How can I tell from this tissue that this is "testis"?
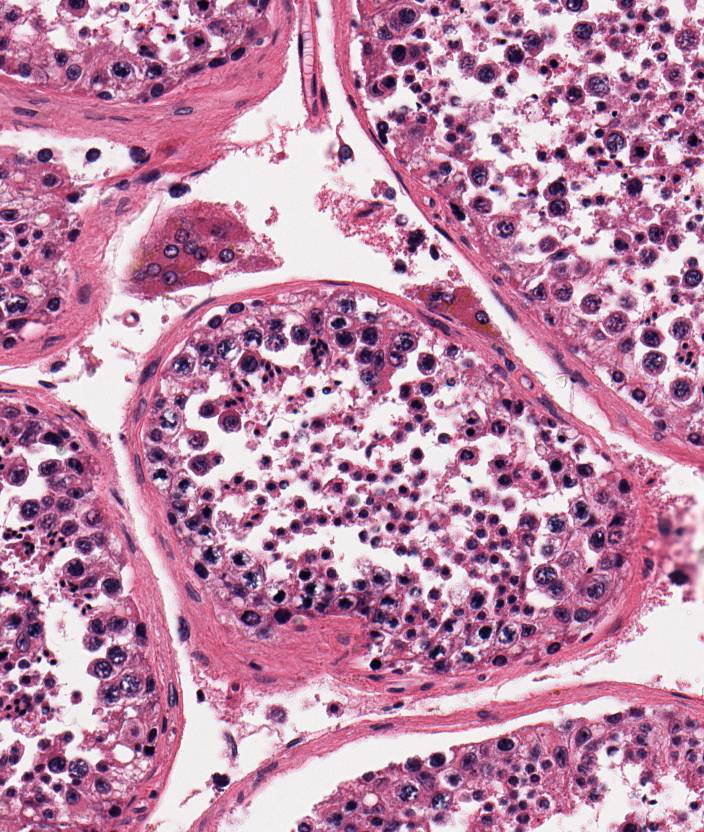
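Testis is the tissue shown. The field shows several rounded tubules in cross-section, one complete in the centre and others cut off at the edges.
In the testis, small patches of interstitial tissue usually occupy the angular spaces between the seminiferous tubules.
Agreeing with that, a small cluster of polygonal cells with abundant pink cytoplasm lies between the tubules at the upper left. Elsewhere the spaces between the tubules are mostly empty and white, with only scant loose material. Small, dense, very dark nuclei are scattered among the larger cells, especially toward the centre of the central tubule.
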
